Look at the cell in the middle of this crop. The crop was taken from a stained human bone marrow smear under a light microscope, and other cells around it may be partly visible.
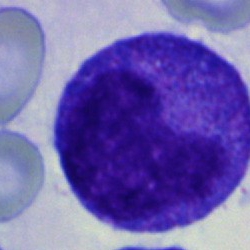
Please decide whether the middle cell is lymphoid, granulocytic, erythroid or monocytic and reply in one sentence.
In this crop, the central cell belongs to the granulocytic lineage.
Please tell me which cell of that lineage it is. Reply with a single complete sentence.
The cell at the middle of the crop is recognized as a promyelocyte.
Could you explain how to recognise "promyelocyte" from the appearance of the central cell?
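This cell is a promyelocyte. Its outline is round, and it is much larger than the red cells beside it.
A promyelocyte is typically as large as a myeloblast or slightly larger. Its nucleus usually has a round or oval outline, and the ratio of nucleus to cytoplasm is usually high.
Here, though, nucleus and cytoplasm are so similarly dark that the nuclear border is hard to trace, so neither the nuclear outline nor that ratio can be judged. A paler, lighter purple area lies in the upper right part of the cell.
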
